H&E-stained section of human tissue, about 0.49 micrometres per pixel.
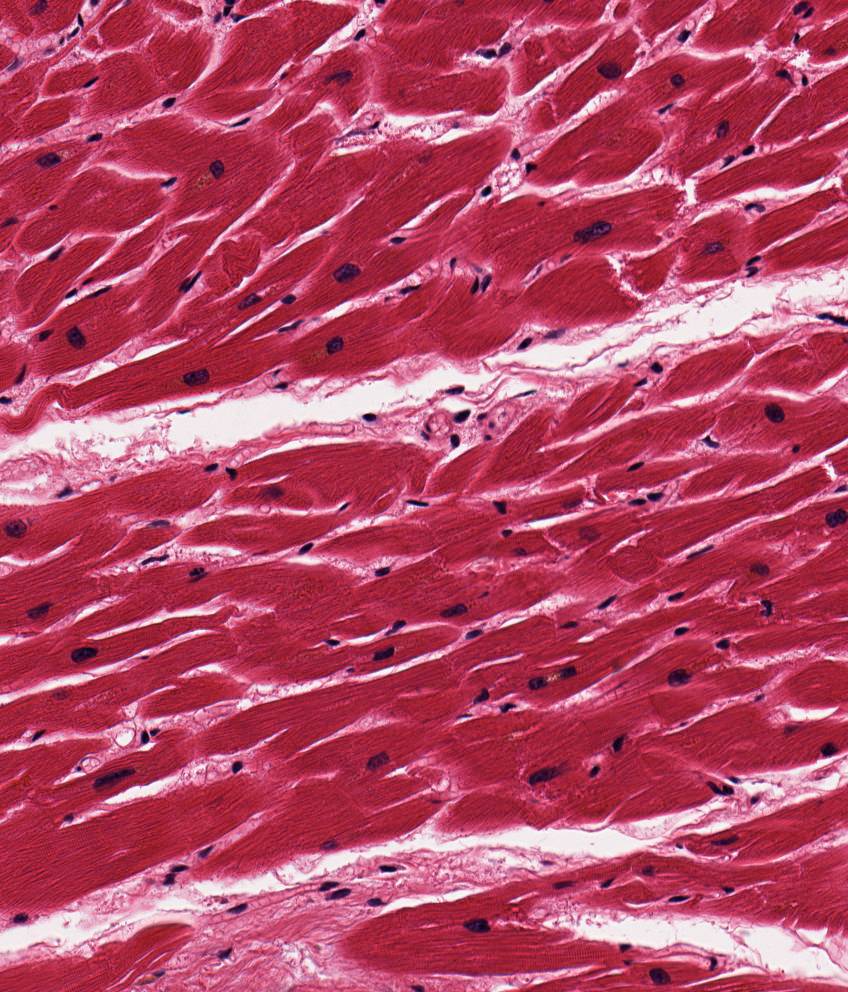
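Left ventricle of the heart, haematoxylin and eosin. Muscle fibres fill the whole field, running diagonally from lower left to upper right. Rather than lying as separate parallel cylinders, the fibres branch and join their neighbours. Faint golden-brown granules sit beside some of the central nuclei. In thin pale spaces between fibres lie small dark elongated nuclei.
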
